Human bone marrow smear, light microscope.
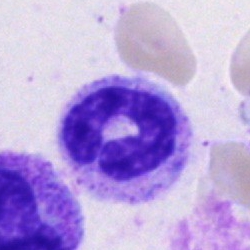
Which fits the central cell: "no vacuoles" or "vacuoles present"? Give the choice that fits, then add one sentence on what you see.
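No vacuoles. The cytoplasm contains no vacuoles.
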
